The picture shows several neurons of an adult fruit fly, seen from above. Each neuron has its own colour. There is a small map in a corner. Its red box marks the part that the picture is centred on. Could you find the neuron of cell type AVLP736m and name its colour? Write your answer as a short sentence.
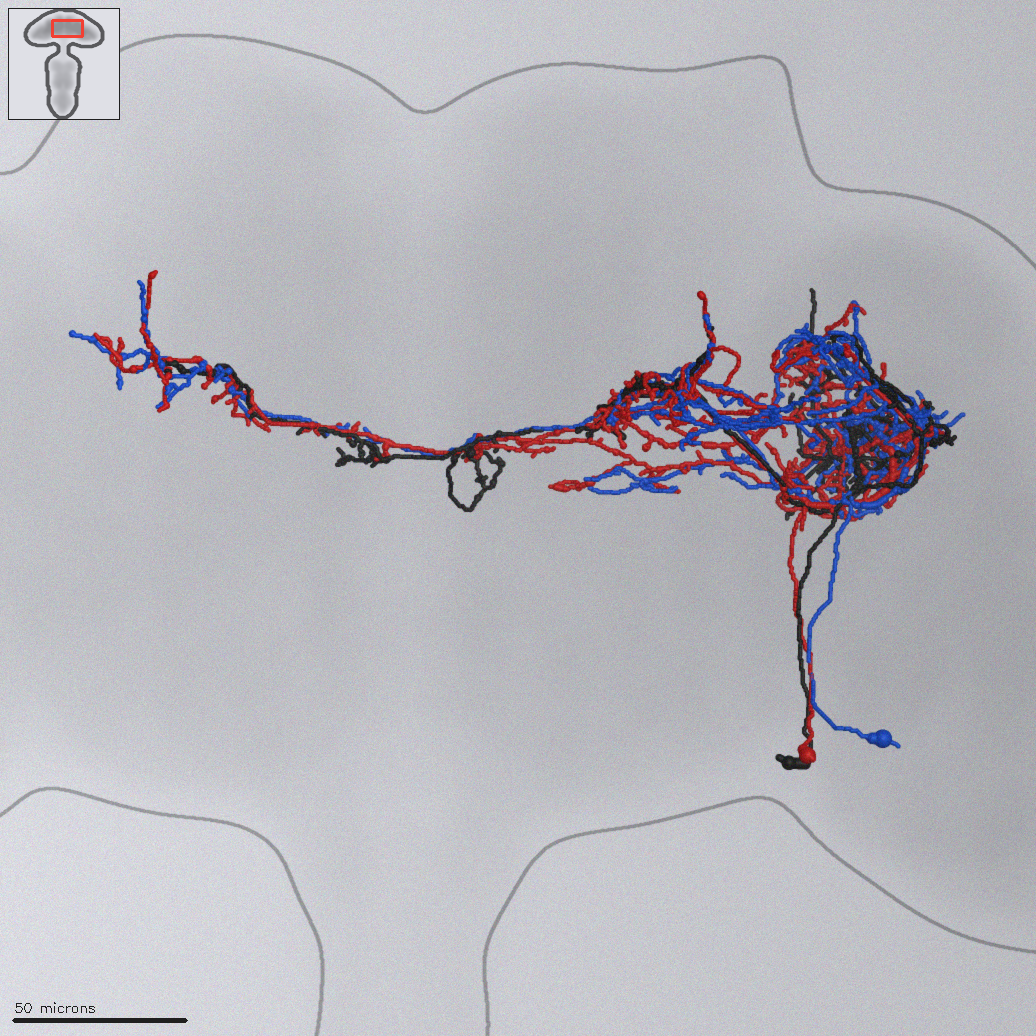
The colour is black.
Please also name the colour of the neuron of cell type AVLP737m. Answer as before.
The colour is blue.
